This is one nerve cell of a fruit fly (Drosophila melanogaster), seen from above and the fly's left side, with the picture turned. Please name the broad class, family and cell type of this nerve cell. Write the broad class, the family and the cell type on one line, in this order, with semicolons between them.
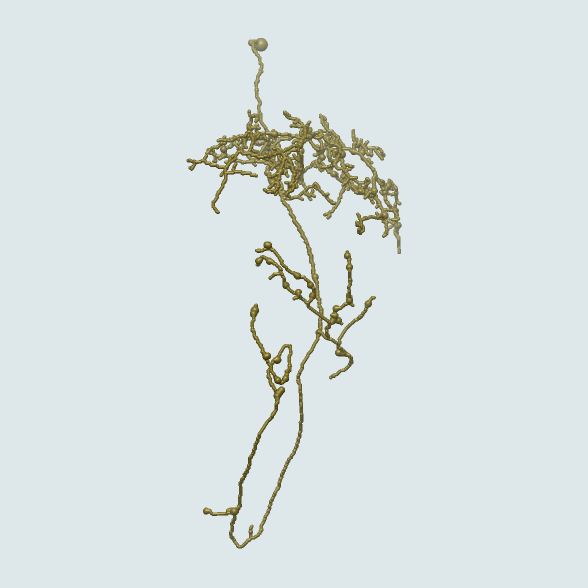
central-brain intrinsic neuron; hemilineage VLPl&p2_lateral; AVLP115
